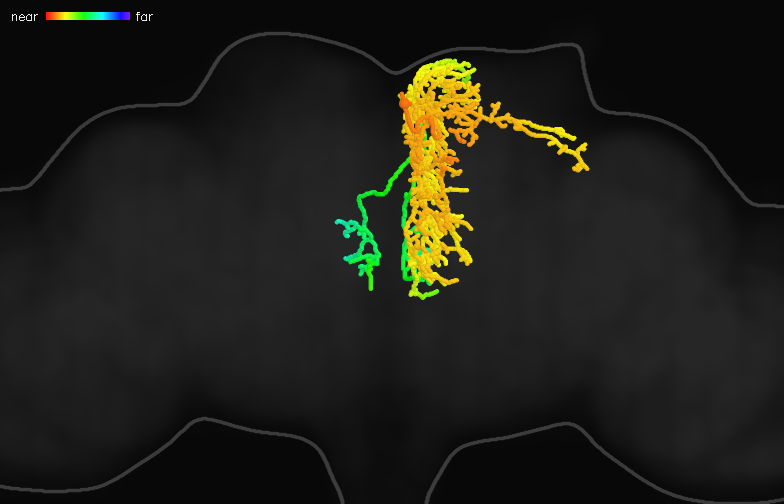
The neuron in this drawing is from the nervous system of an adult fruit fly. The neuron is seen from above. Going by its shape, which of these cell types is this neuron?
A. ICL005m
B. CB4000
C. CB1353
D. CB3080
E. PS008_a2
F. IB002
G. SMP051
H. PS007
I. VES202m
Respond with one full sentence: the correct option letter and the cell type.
For cell type, option G, SMP051, applies to the neuron.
